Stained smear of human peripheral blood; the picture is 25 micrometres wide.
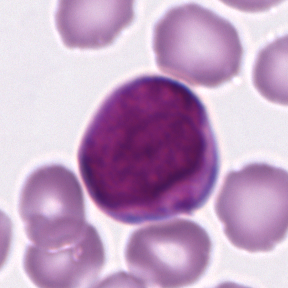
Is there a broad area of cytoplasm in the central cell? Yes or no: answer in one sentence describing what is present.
No, rather than abundant, the cytoplasm of the cell is scant.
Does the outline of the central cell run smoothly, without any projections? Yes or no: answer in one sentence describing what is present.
Yes, the cell is bounded by a smooth edge without blebs or tags.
